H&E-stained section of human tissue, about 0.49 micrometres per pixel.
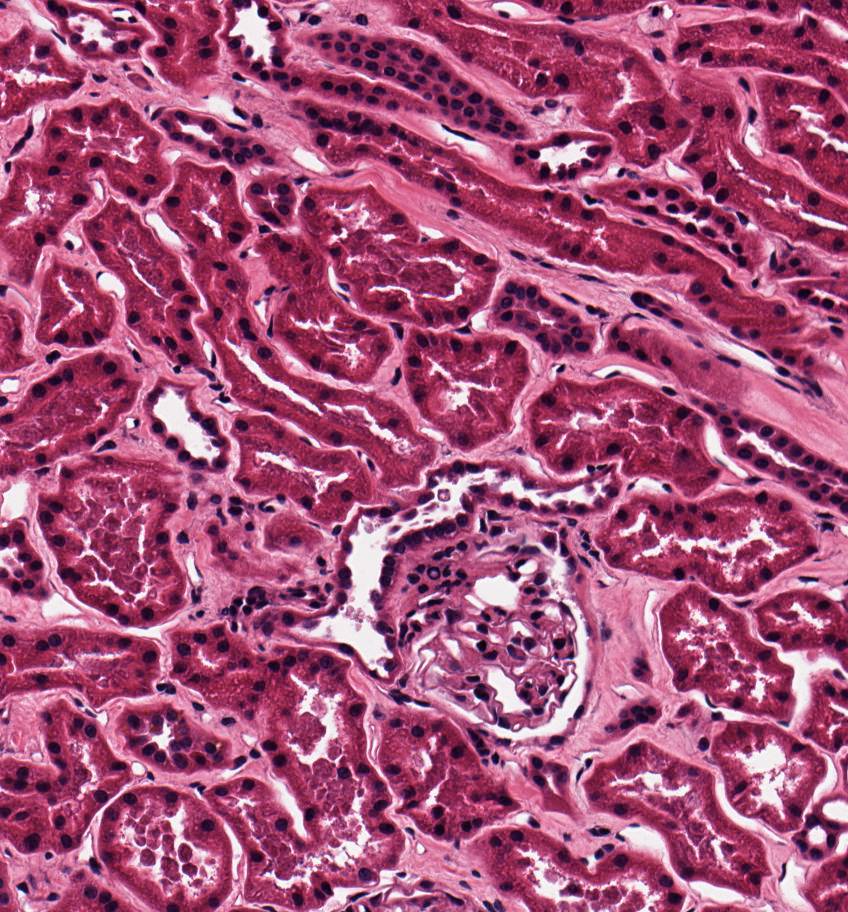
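Renal cortex: packed, closely set tubules cut in many planes; one glomerulus, lower centre-right. Most tubules lined by cells with abundant, deeply eosinophilic, granular cytoplasm. Lumina mostly narrow, irregular or slit-like, not wide and round. Tubule nuclei small, round, dark, single-layered, basal.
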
